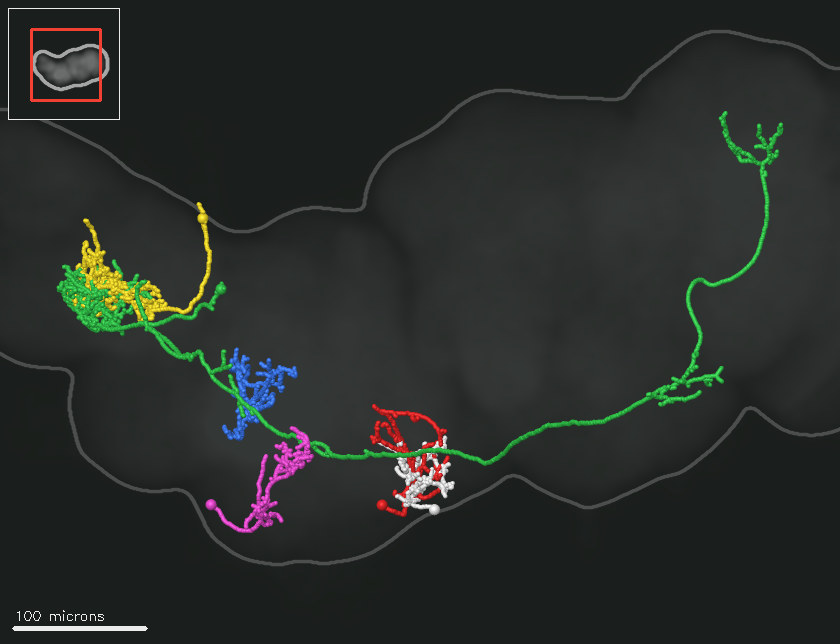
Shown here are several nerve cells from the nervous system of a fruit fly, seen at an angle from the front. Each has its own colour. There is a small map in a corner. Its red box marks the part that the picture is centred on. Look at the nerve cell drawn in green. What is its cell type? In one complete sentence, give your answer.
So far as cell type goes, this neuron is AN17A062.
